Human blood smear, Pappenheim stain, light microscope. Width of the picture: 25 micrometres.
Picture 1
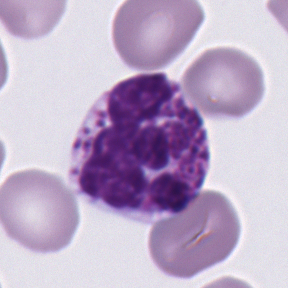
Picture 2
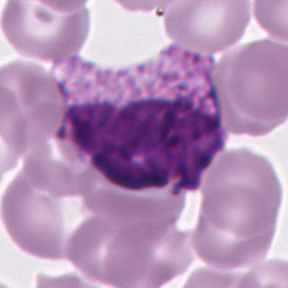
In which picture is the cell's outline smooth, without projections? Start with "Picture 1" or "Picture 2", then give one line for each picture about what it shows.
Picture 1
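What picture 1 shows: The cell outline is rounded with a smooth edge.
What picture 2 shows: The cell outline is irregular, with a ragged edge.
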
